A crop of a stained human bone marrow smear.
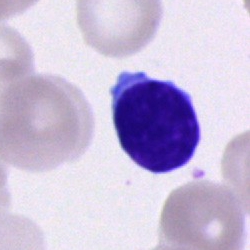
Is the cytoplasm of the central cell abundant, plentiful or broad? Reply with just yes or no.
No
